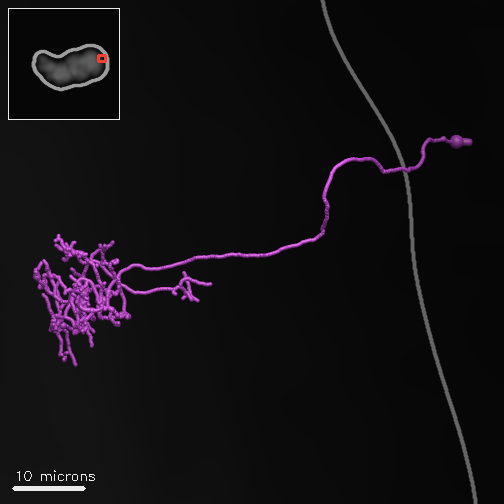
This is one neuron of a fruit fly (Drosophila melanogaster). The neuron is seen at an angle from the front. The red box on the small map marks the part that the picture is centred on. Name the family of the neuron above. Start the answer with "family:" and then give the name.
family: Cm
